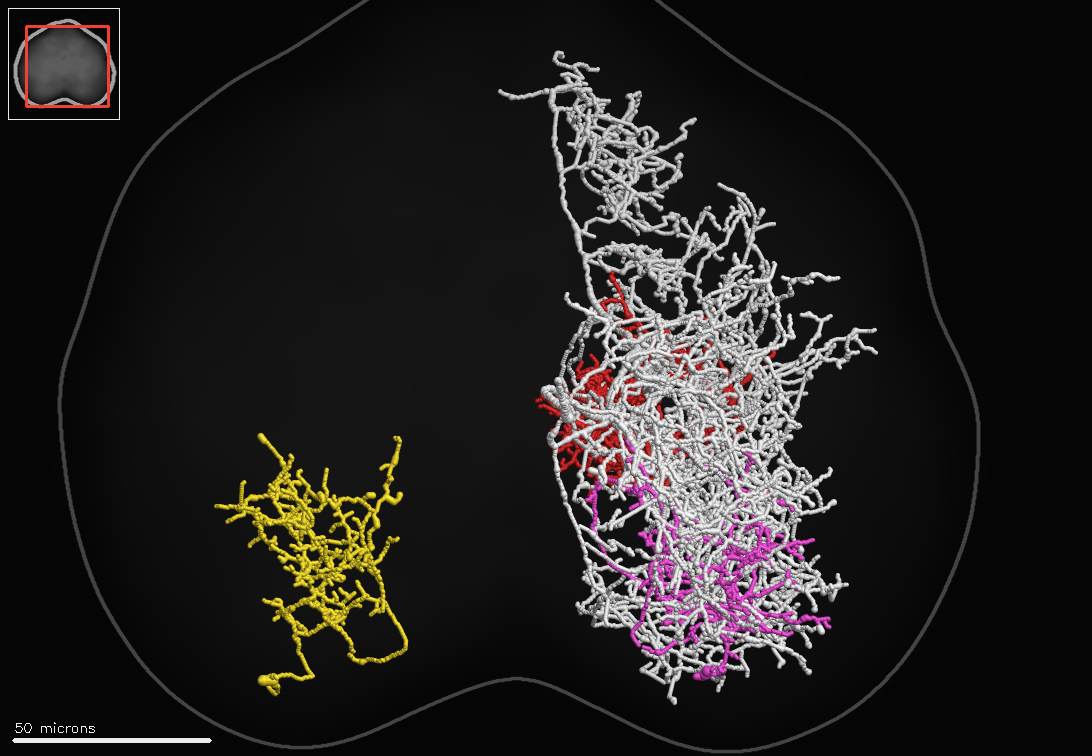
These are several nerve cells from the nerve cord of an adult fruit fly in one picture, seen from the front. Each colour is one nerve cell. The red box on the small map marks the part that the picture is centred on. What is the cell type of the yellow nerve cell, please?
IN01B041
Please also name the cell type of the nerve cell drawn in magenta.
IN01B040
